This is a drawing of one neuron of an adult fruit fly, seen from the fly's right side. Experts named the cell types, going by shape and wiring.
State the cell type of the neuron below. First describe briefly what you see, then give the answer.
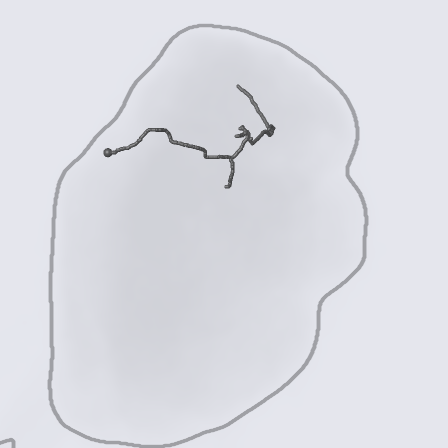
As drawn here it is wider than it is tall. Its broad class is central-brain intrinsic neuron. The cell type is FS3_d.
